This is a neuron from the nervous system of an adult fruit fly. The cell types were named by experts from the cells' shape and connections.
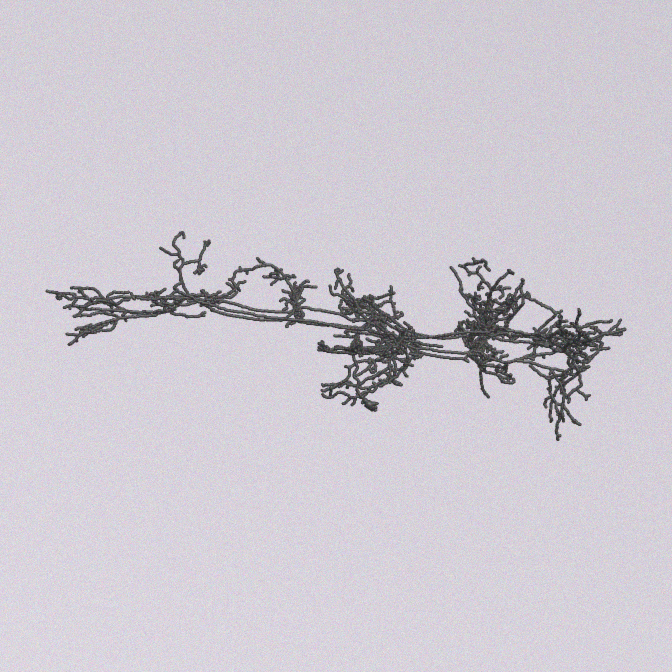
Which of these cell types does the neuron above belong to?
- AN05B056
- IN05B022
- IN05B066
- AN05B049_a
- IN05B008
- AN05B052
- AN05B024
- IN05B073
IN05B022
